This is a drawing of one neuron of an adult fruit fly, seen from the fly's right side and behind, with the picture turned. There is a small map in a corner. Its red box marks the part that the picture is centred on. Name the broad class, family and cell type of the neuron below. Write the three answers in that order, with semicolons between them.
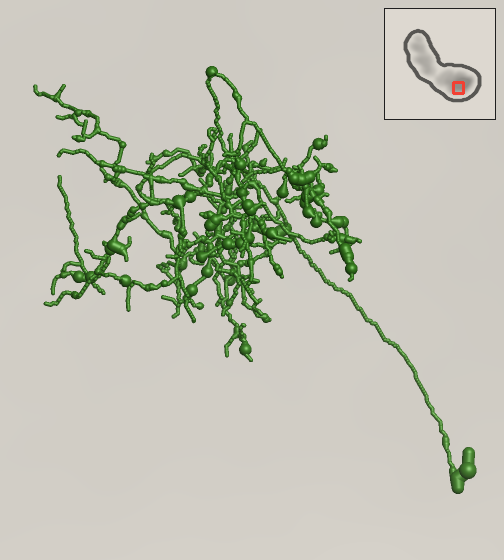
central-brain intrinsic neuron; hemilineage WEDa2; WED030_b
